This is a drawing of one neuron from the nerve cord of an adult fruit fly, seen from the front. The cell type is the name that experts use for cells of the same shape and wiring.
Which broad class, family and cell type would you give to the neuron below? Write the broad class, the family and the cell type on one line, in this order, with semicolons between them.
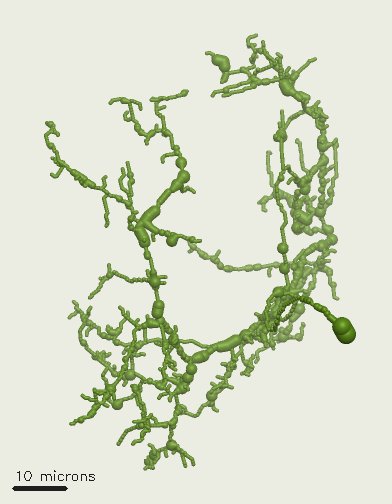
nerve-cord intrinsic neuron; hemilineage 16B; IN16B082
